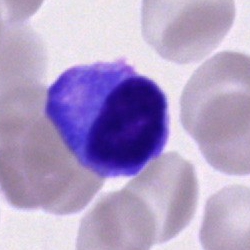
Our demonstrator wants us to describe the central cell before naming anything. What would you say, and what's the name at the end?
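The bulk of the cytoplasm lies to the left of the nucleus, and no granules are visible within it. The cell outline is somewhat angular rather than smoothly round, and a small pinkish tag projects from its top edge. This cell is a plasma cell.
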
